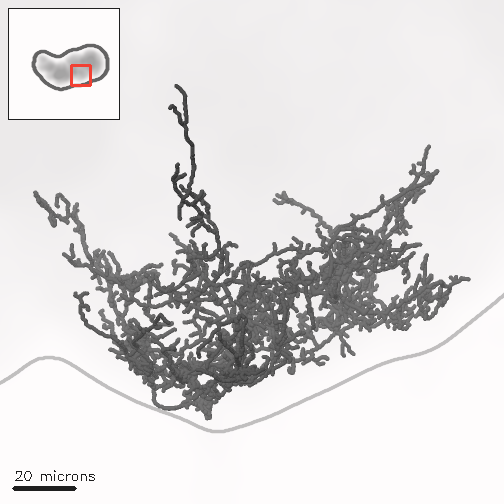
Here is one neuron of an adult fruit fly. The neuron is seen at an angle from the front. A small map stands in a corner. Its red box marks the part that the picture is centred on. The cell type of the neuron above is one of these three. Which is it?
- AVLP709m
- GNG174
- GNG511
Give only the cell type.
GNG511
